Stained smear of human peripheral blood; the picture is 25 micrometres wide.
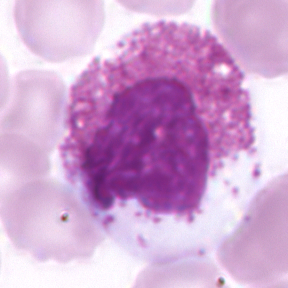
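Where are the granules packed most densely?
In the upper half of the cell.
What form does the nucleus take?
One unsegmented mass with deep purple chromatin.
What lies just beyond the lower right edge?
A few loose granules.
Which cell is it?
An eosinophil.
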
